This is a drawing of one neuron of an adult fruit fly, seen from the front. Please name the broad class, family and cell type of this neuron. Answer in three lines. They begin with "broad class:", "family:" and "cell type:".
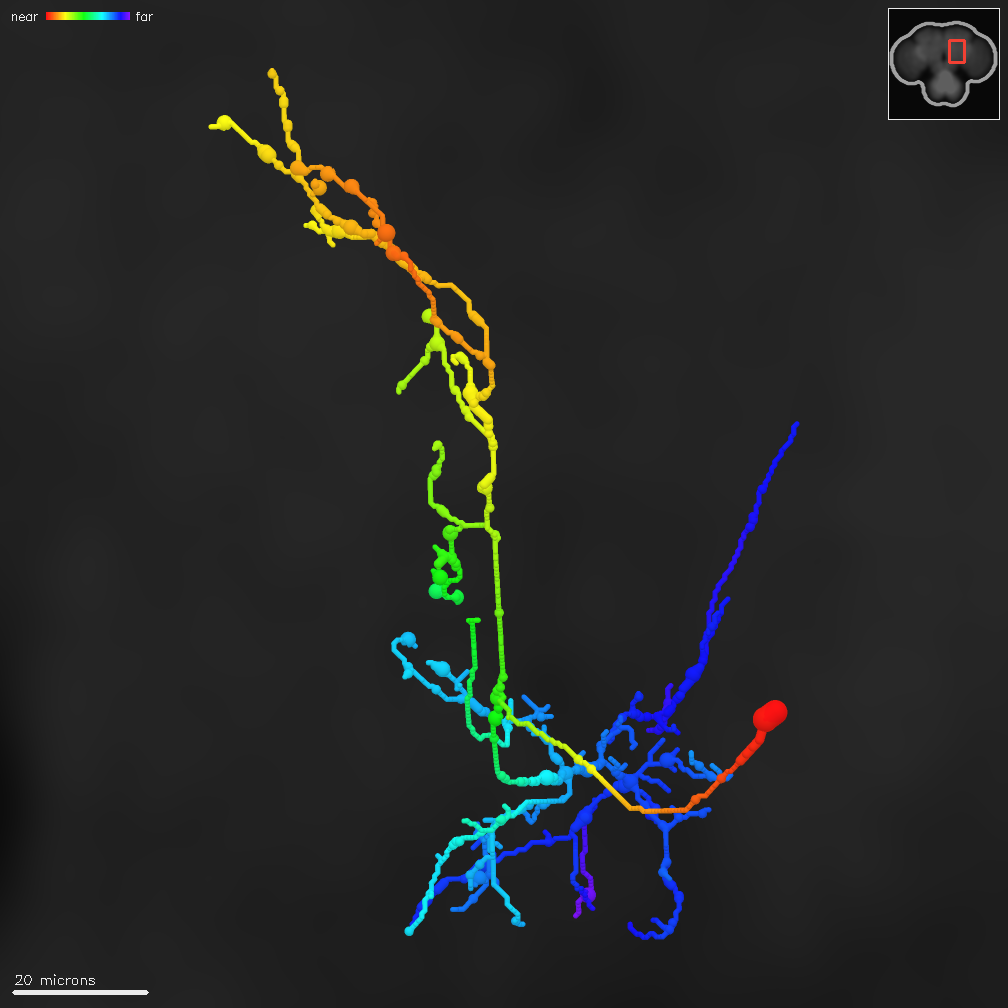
broad class: central-brain intrinsic neuron
family: hemilineage LALa1_posterior
cell type: LAL064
